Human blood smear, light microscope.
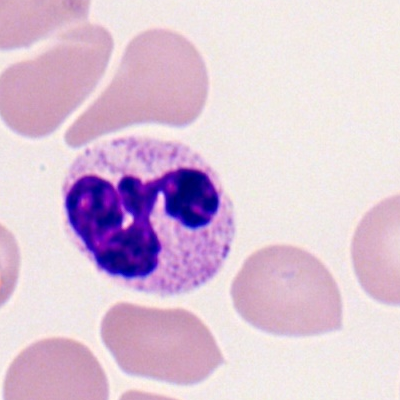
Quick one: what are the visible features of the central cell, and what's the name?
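Separate lobes, joined to one another by thin strands, make up the nucleus of this cell. No nucleoli can be seen within it. Fine lilac granules are scattered evenly through the cytoplasm, and no vacuoles appear there. Here we have a segmented neutrophil.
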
